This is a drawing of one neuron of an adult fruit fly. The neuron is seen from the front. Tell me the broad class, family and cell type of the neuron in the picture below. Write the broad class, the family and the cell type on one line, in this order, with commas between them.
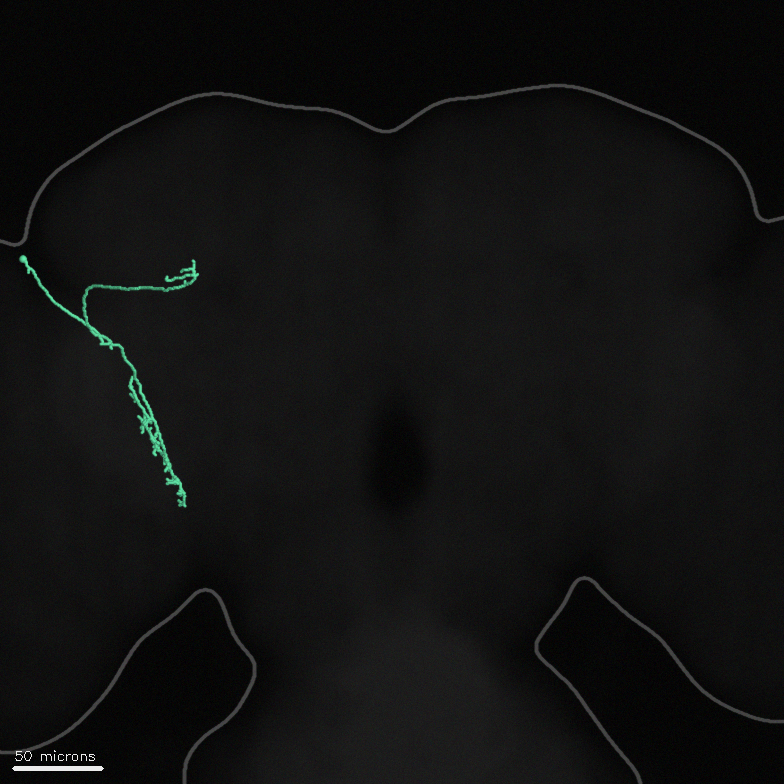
visual projection neuron, hemilineage VPNd2, LC10e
